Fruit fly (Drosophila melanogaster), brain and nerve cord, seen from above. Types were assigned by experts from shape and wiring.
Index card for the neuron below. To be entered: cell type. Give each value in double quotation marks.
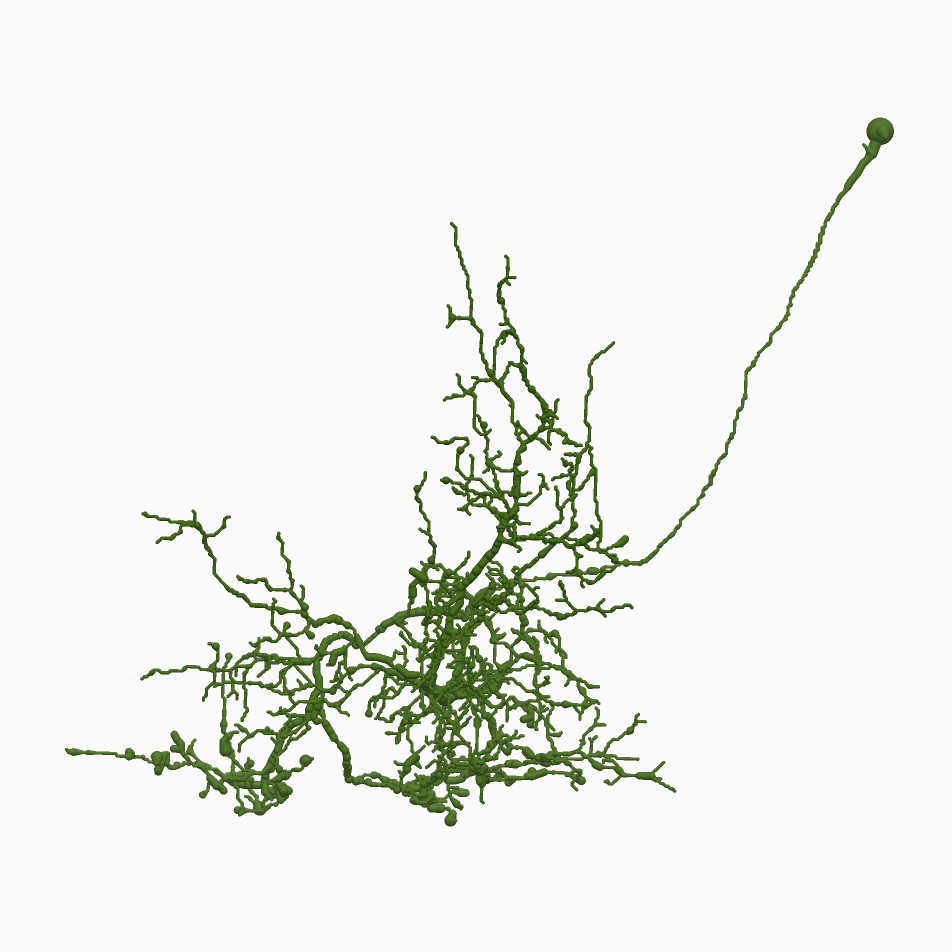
"IB009"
